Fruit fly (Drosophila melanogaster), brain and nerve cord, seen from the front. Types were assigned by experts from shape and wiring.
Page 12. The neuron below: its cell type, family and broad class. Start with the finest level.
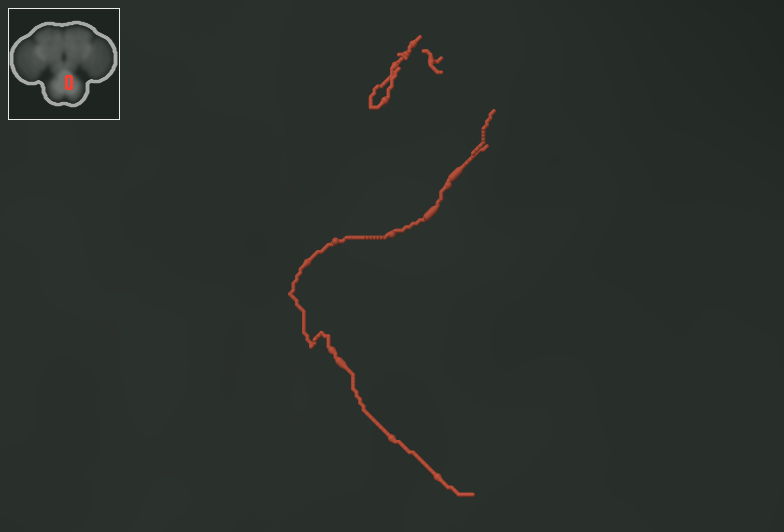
IN17A102; hemilineage 17A; nerve-cord intrinsic neuron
